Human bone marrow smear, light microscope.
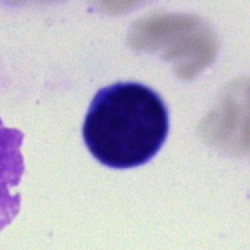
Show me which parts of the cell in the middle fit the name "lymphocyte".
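Point one for this lymphocyte: no nucleoli can be seen in the nucleus, and that fits.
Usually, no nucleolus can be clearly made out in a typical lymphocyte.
Point two: the cell is round, with a smooth, even edge. Point three: the chromatin is dense and stains very dark blue-purple. Point four: no granules are seen in the cell.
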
